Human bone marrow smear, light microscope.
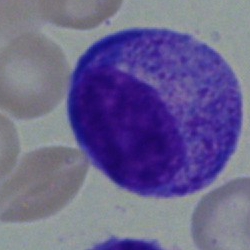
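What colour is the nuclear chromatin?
A dense, deep purple.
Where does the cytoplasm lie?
It is plentiful and sits mainly on the upper right side of the nucleus, with a paler area against the upper edge of the nucleus.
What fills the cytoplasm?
Many small purple granules.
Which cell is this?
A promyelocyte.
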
